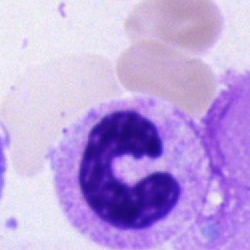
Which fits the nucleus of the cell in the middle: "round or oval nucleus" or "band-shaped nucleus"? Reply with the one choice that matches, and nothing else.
Band-shaped nucleus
